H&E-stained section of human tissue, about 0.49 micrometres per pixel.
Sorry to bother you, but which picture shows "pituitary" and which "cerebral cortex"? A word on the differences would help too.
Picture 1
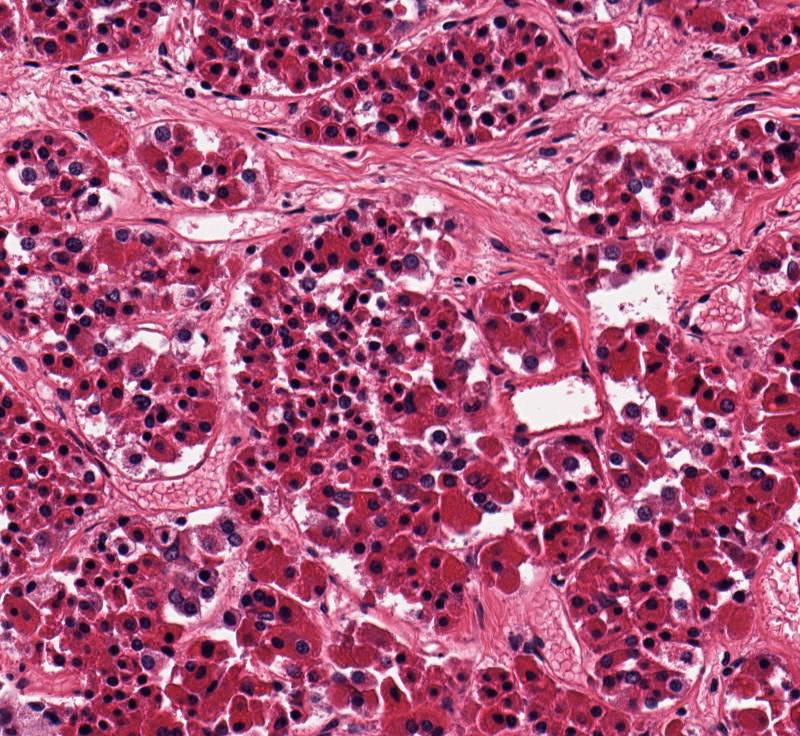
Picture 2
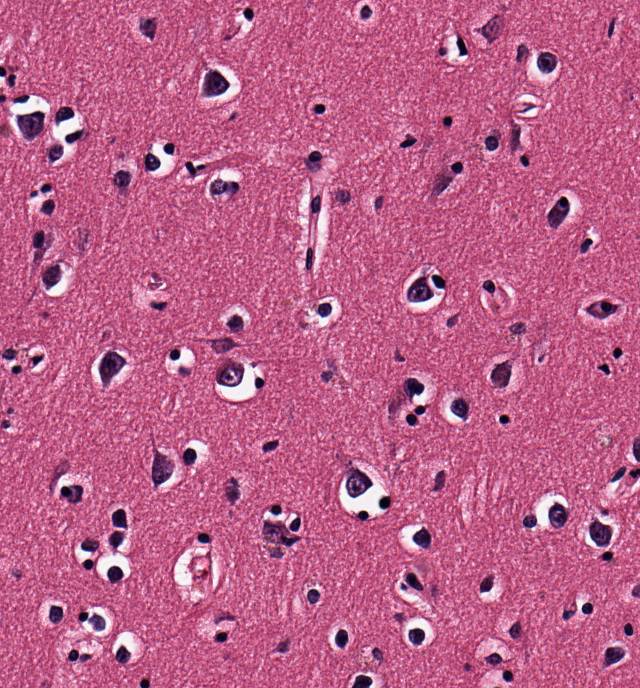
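The pituitary is in the first picture, and the cerebral cortex in the second. Notice how the pituitary cells gather in rounded nests and cords between thin strands of pink connective tissue, while cortex cells lie singly or in small groups fairly evenly across the field, with no glands, epithelium or organised units. Each pituitary cell has a single small, round, dark nucleus, and a band of fibrous stroma with elongated spindle nuclei crosses the upper part roughly horizontally. You'll see no glandular lumina or colloid-filled follicles there. Between the cortex cells, the background is a pink, finely fibrillary matrix without visible collagen bundles. Its largest cells are neurons with triangular or angular bodies, like the one just below centre, and many small round dark nuclei with scant cytoplasm lie among them, several right against neuronal bodies.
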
